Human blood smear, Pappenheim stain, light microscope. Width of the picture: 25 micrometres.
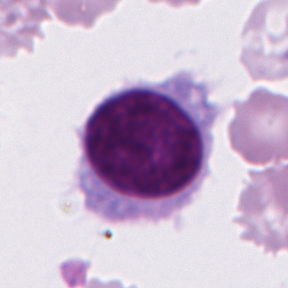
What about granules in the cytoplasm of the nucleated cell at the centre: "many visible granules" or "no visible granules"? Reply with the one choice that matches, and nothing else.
No visible granules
